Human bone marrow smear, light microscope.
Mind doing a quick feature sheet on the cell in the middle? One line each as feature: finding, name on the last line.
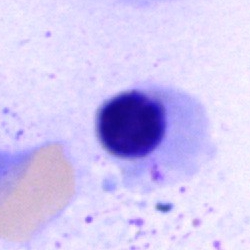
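Chromatin: dense, staining dark purple almost evenly throughout
Nucleoli: none to be seen in the nucleus
Cytoplasm: lies mostly to the right of the nucleus
Outline: irregular rather than smoothly round
Cell type: erythroblast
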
